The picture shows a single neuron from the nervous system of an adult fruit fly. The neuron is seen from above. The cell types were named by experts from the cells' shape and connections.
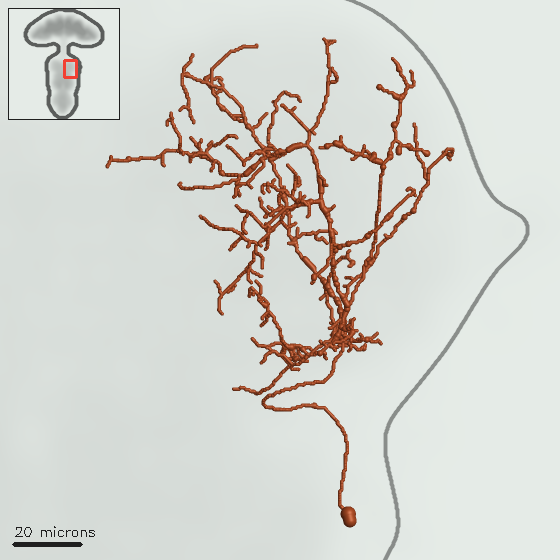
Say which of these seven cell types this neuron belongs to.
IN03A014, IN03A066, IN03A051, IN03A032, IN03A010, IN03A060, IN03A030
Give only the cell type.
IN03A066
